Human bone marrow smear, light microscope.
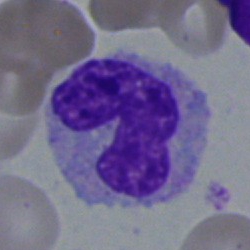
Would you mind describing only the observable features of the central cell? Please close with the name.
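Trace the edge: roughly round, but finely uneven. Now the nucleus, bent into a curved, kidney-like shape, its deep notch opening toward the lower left. You won't find nucleoli. Faint, fine lilac granules dust the cytoplasm. Here we have a monocyte.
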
